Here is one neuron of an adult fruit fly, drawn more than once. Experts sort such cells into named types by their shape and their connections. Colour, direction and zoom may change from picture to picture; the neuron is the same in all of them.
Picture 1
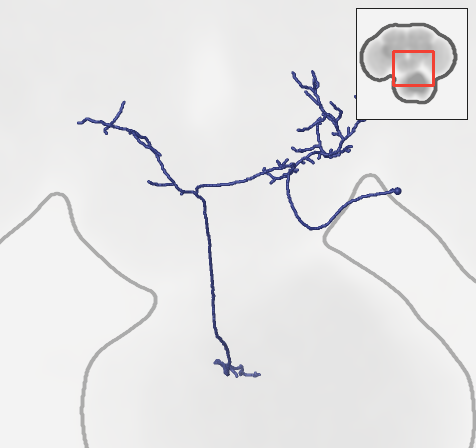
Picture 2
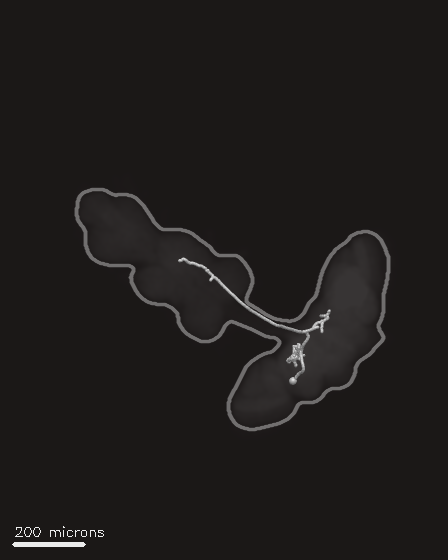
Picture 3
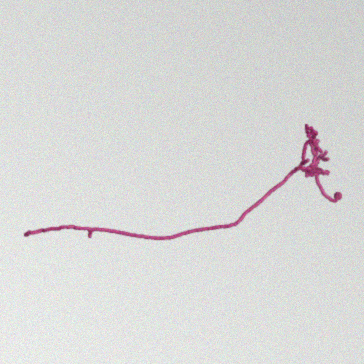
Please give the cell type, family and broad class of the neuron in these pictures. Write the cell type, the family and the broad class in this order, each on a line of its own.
DNge126
hemilineage LB7
descending neuron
